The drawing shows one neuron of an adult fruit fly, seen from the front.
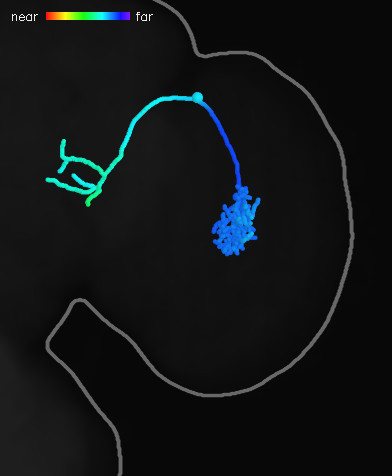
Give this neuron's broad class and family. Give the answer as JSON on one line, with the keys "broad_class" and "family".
{"broad_class": "visual projection neuron", "family": "LPT"}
